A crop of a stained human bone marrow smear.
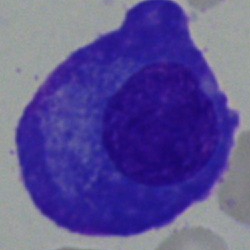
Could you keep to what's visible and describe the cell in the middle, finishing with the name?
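Starting with the outline, I see a rounded oval with a rounded bulge projecting from its top edge. The cytoplasm is abundant and covers more area than the nucleus. It stains a deep blue, and I can find no coarse granules in it. It is a plasma cell.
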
